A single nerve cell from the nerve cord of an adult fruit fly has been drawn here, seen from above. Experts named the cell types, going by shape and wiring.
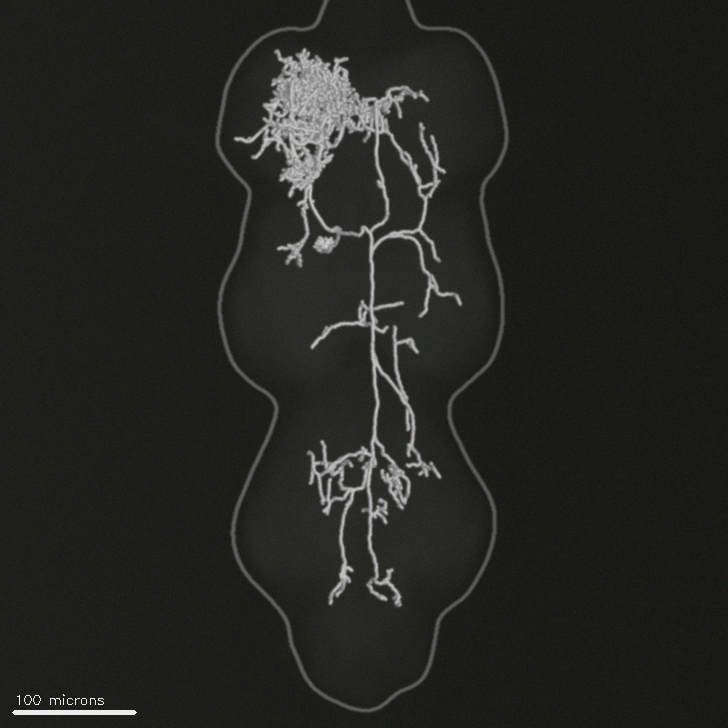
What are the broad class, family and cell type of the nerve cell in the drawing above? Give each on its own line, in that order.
nerve-cord intrinsic neuron
hemilineage 10B
IN10B001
